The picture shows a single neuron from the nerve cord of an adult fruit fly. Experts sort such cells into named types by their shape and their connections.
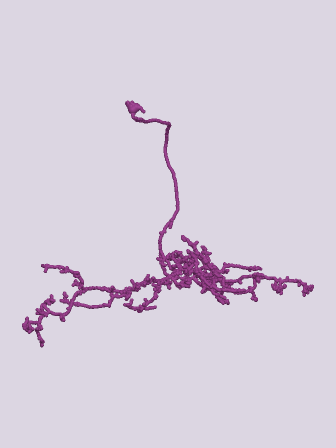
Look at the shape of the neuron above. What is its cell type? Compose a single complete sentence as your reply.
As a matter of cell type, the neuron is IN19A120.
